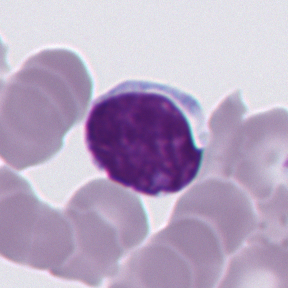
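Typical lymphocyte: oval nucleus occupying most of the cell. Cytoplasm pale blue, a narrow rim around the nucleus, widest along the upper side.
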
